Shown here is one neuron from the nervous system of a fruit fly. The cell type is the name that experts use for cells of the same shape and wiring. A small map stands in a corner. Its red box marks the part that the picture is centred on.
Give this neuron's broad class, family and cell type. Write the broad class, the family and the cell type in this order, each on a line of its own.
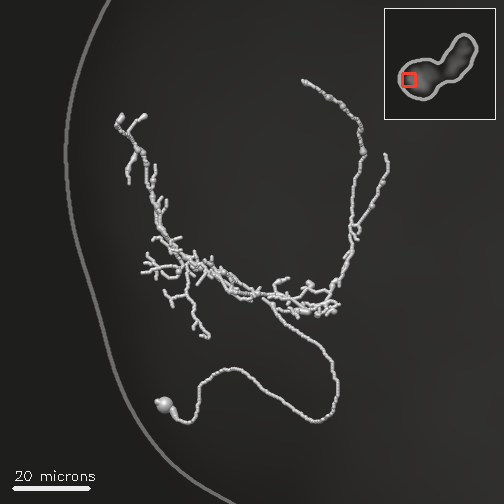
central-brain intrinsic neuron
hemilineage LHl4_dorsal
LHAV4b2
